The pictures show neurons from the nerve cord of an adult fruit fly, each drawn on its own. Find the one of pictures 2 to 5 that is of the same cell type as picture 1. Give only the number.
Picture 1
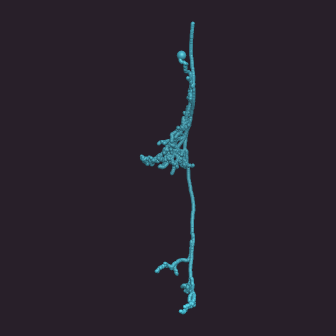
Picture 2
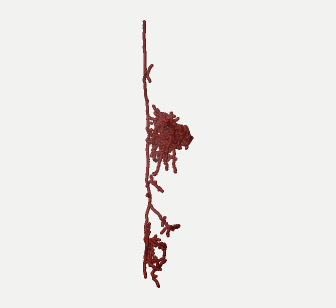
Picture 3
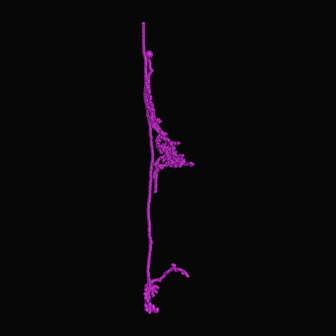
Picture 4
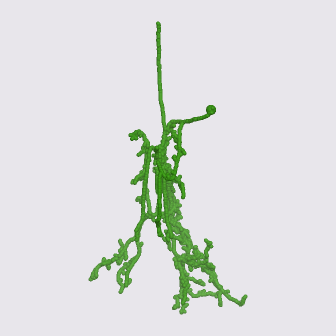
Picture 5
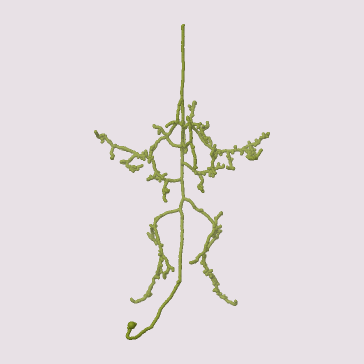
3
